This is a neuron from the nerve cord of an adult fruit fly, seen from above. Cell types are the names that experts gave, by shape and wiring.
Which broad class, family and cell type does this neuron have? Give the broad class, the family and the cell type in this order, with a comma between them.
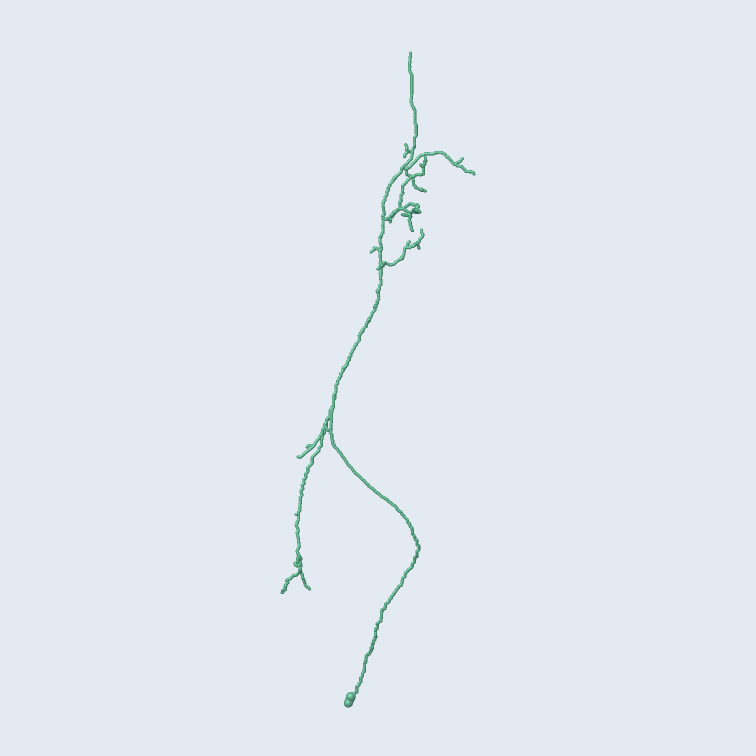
nerve-cord intrinsic neuron, hemilineage 21A, IN21A043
